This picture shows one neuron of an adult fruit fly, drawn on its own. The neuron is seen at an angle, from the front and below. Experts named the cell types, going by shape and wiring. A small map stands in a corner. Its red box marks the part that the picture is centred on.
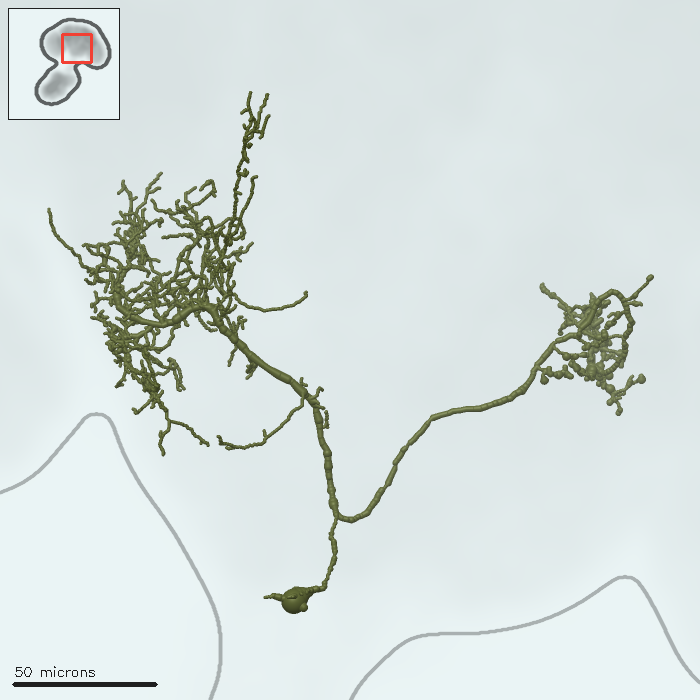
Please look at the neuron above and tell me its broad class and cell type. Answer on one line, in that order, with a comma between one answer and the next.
central-brain intrinsic neuron, CB0121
